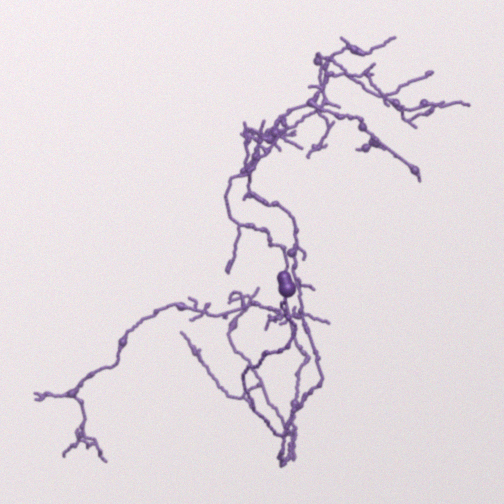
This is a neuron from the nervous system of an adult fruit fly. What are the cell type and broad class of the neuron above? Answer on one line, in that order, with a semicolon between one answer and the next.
CB1252; central-brain intrinsic neuron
